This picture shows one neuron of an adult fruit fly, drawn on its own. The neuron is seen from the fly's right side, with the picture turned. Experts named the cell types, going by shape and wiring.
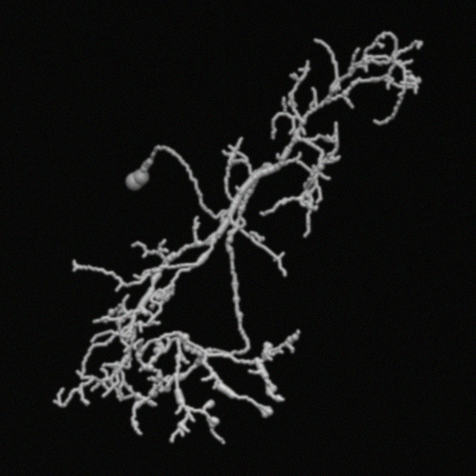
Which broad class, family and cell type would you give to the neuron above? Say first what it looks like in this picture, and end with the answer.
Its cell body lies on the left of the picture. In this view it is about as wide as it is tall. Its broad class is central-brain intrinsic neuron. The family is hemilineage LHa2. It is of cell type SLP048.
